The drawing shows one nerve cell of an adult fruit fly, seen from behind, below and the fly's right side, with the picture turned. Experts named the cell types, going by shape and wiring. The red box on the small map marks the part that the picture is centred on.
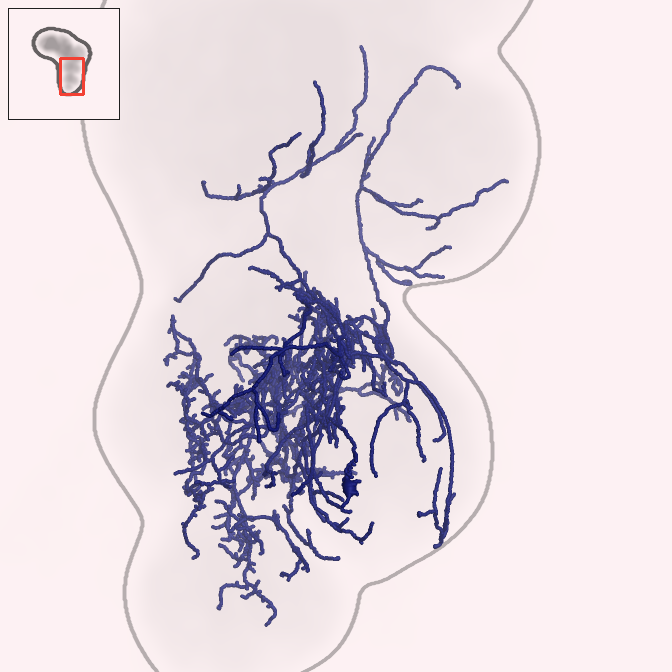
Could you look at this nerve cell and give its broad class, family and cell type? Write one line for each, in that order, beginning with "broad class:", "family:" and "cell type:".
broad class: nerve-cord intrinsic neuron
family: hemilineage 00A
cell type: IN00A002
